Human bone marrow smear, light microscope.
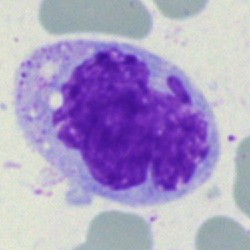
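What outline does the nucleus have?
Irregular and folded, with indentations.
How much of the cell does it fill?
Most of it, lying toward the right side.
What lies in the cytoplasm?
Fine pink-purple granules, clearest on the left, plus a few small clear vacuoles left of the nucleus.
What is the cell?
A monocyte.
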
